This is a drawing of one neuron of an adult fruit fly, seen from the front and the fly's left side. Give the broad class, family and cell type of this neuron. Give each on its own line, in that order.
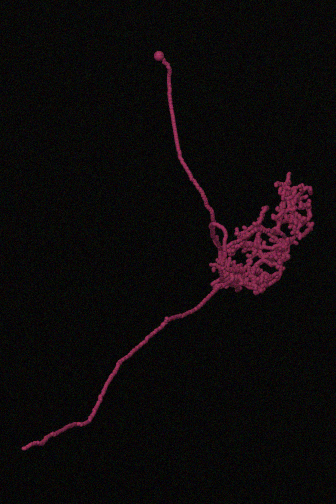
nerve-cord intrinsic neuron
hemilineage 23B
IN23B046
